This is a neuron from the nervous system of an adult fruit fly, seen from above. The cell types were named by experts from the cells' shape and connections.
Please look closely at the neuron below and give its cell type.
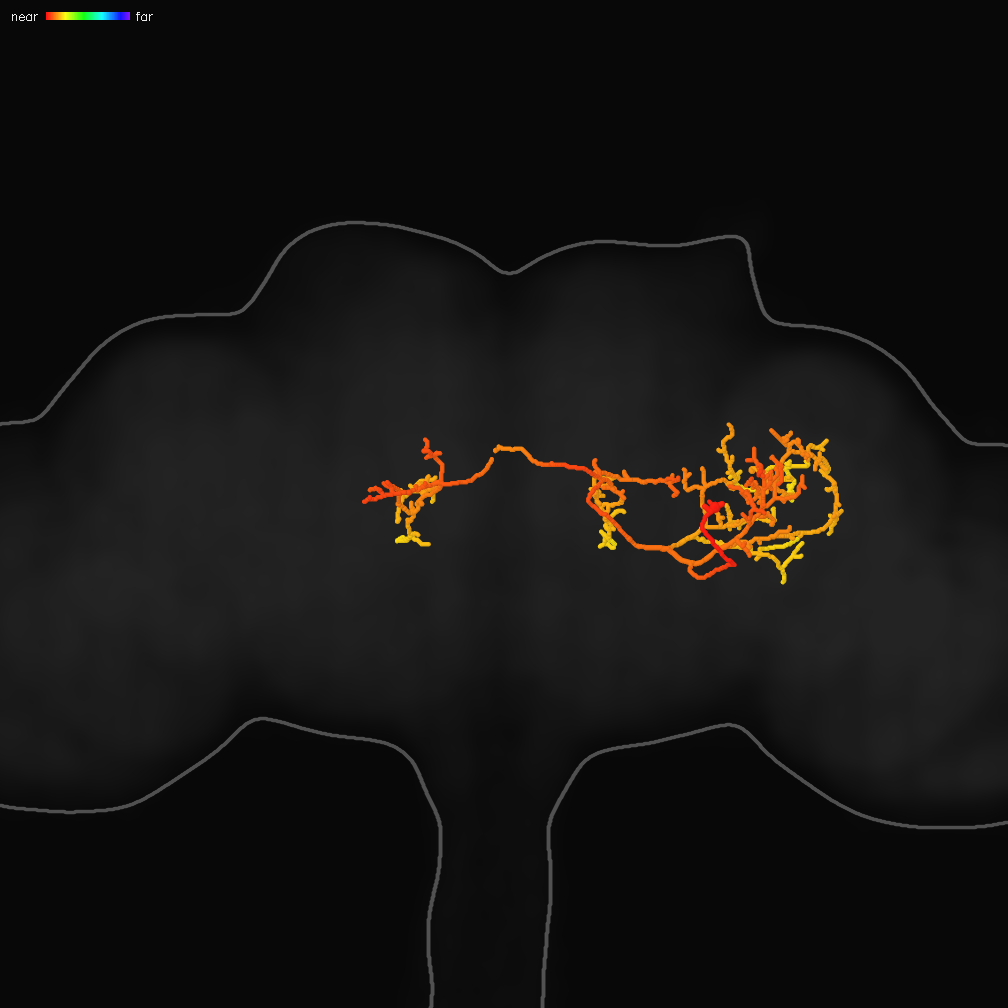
SLP393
